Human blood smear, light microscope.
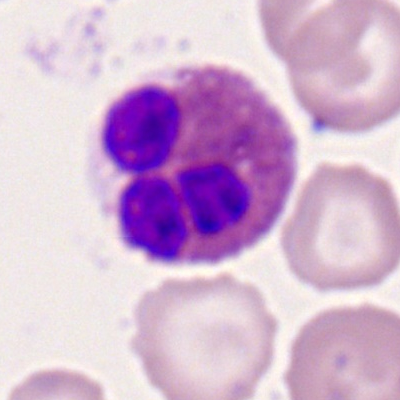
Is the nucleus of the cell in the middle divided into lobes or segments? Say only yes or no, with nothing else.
Yes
